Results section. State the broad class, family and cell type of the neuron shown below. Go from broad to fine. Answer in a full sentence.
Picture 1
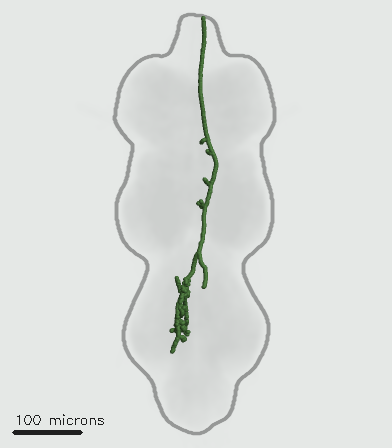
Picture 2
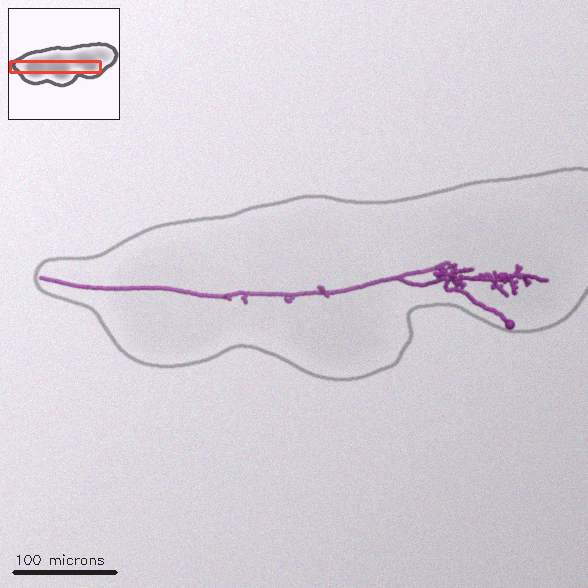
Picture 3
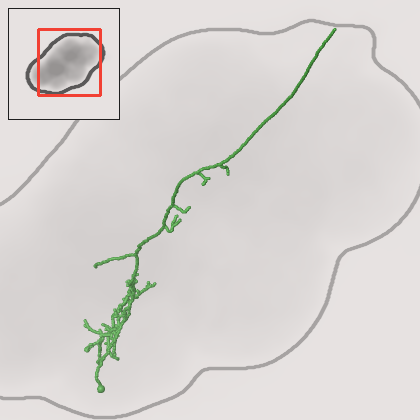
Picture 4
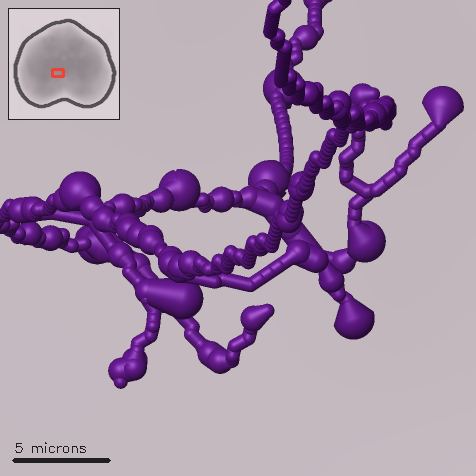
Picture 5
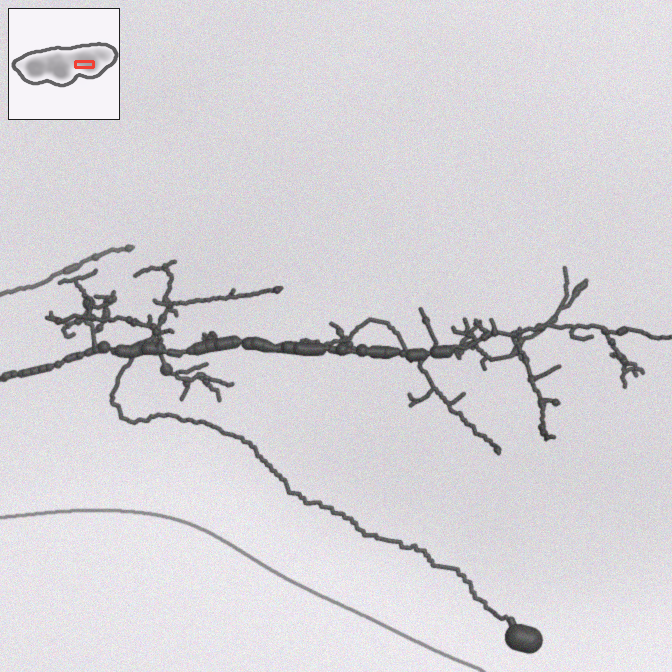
An ascending neuron of hemilineage 10B, type AN10B047.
